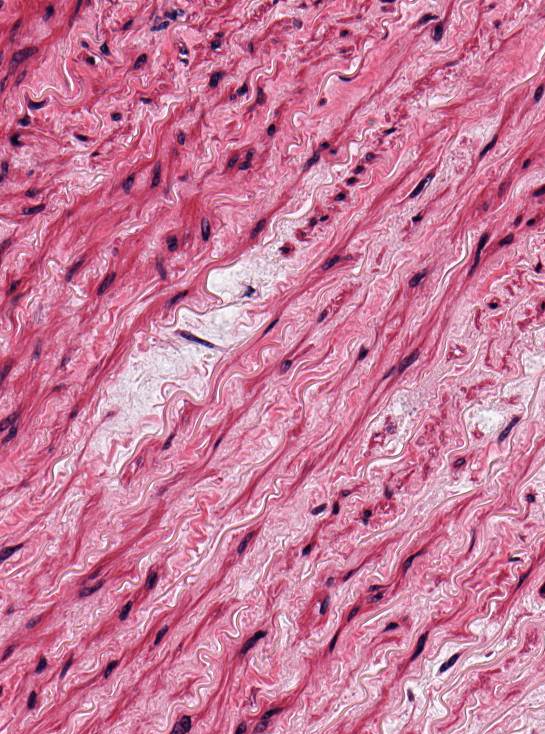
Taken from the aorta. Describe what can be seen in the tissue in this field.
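Fibre bundles cross the whole field diagonally, lower left to upper right. Fibres pink, with a wavy, crimped course. Nuclei mostly dark, slender, spindle-shaped, parallel to the fibres. Spaced apart singly among the fibres, not crowded.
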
